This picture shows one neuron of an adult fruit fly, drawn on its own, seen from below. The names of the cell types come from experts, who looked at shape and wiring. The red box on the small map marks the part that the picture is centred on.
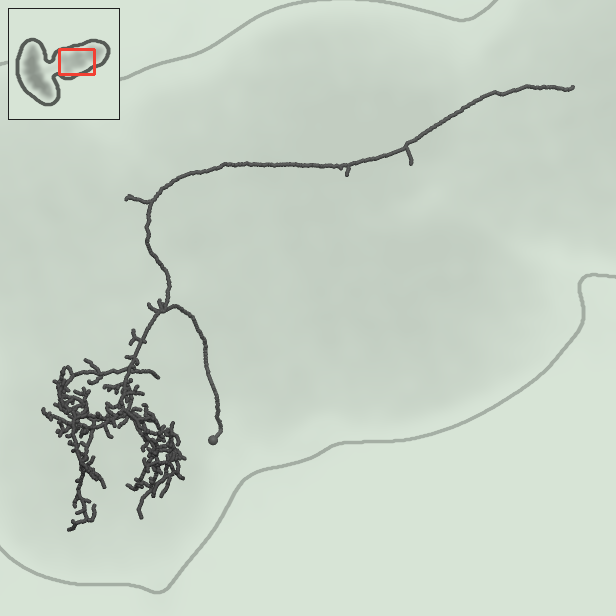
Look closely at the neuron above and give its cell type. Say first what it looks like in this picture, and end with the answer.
It lies in the nerve cord. The picture shows dozens of branch ends. It is a nerve-cord intrinsic neuron. Its cell type is IN23B040.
